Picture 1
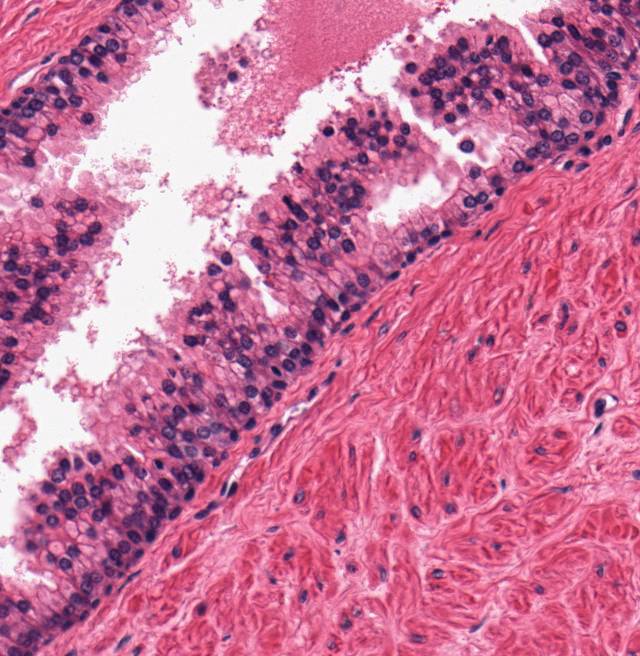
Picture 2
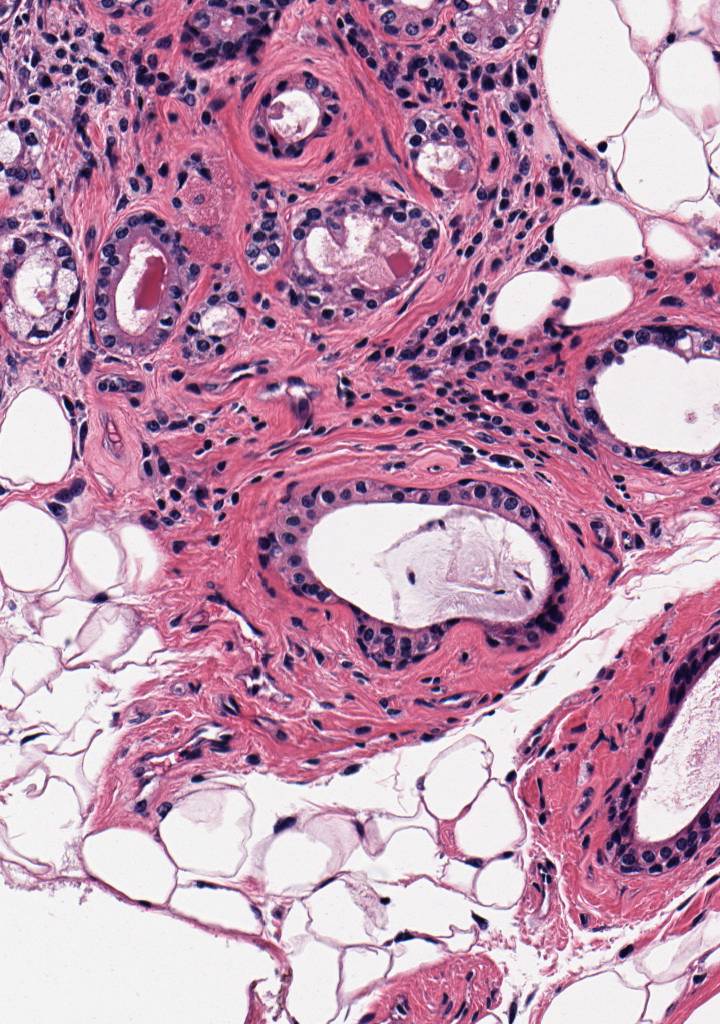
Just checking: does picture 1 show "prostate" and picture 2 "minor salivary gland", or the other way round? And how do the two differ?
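The first picture is prostate; the second is minor salivary gland. In the prostate, a band of epithelium runs diagonally from lower left to upper right between lumen above-left and stroma below-right. It is tall and columnar with crowded nuclei at several levels; the stroma is pink smooth muscle bundles running in varying directions. The minor salivary gland shows ducts in pink fibrous stroma over the upper and central field, lined by small cuboidal cells with dark round nuclei. Many lymphocytes with small round dark nuclei are scattered in the upper-half stroma. Adipocytes, empty clear spaces bounded by thin membranes, fill the lower left, bottom and upper right.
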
